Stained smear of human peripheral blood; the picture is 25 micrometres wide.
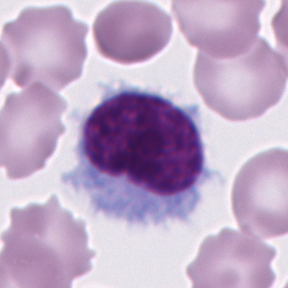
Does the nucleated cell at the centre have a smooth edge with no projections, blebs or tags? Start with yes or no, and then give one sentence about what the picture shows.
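No. Fine hair-like projections fringe the cytoplasm around the whole margin of the cell.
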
